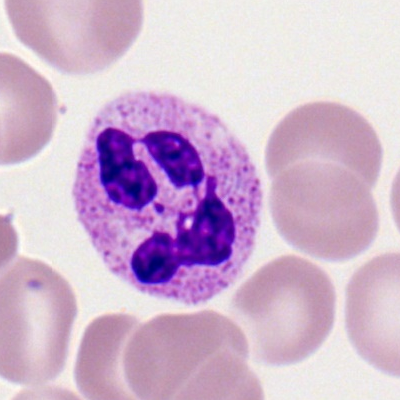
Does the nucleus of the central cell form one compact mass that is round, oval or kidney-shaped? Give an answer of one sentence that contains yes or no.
No, instead of one mass, the nucleus consists of separate lobes.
